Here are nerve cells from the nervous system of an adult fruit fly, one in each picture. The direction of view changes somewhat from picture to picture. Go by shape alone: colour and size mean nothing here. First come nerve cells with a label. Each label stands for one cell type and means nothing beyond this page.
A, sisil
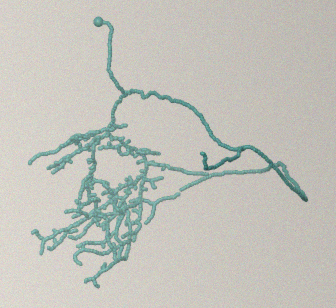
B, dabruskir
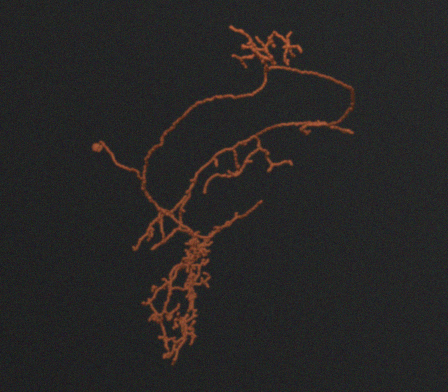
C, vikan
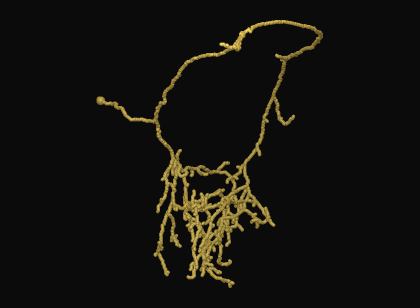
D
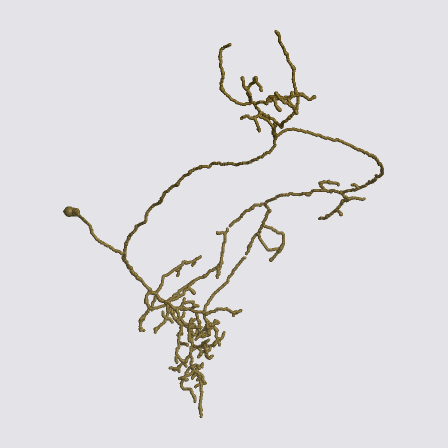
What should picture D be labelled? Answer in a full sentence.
It belongs to dabruskir.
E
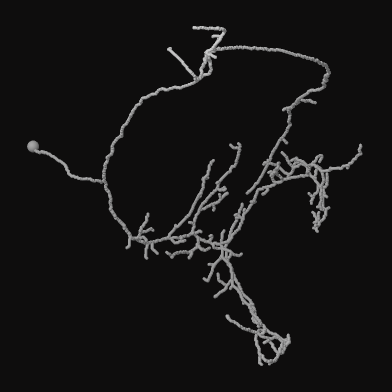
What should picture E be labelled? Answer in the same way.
It belongs to sisil.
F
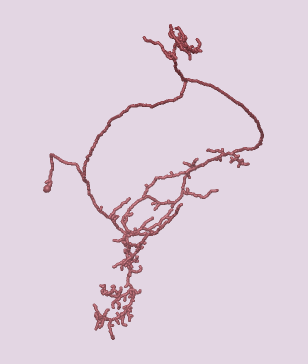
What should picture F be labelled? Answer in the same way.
It belongs to dabruskir.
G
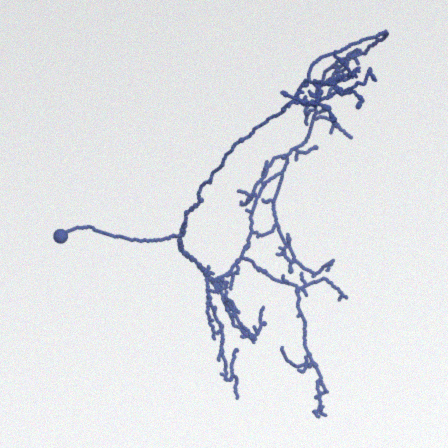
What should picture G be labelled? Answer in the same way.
It belongs to vikan.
